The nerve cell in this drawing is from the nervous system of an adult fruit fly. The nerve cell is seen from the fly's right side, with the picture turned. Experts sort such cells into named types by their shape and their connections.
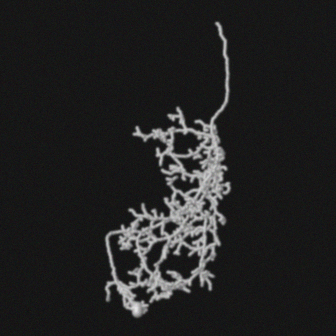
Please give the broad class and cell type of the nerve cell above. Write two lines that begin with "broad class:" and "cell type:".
broad class: motor neuron of the nerve cord
cell type: Tr flexor MN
